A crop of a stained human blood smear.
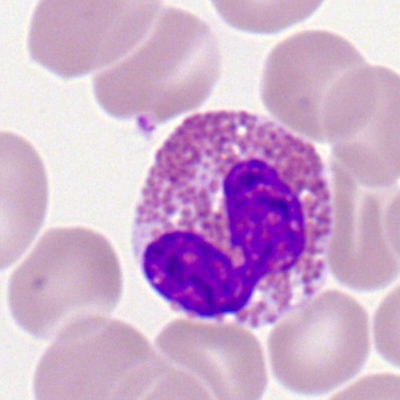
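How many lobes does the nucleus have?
Two, one at the lower left and the other at the upper right.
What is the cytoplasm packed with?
Coarse round reddish-pink granules.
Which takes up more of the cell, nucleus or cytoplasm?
The cytoplasm.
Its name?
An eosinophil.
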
